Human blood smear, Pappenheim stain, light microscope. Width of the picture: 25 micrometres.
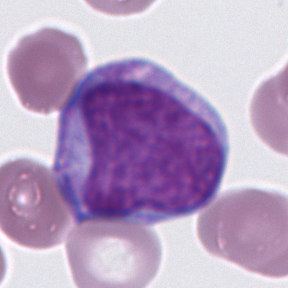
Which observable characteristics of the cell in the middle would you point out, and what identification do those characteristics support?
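Size: about 15 micrometres across. Nucleus: about 70% of the cell's area; shallow indentation along the left side. Chromatin: finely stippled, lacy, no coarse dark clumps. Cytoplasm: widest on the left, filling the nuclear indentation; thin rim elsewhere; pale greyish blue, darker blue edge at the cell border. Cell: atypical promyelocyte.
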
